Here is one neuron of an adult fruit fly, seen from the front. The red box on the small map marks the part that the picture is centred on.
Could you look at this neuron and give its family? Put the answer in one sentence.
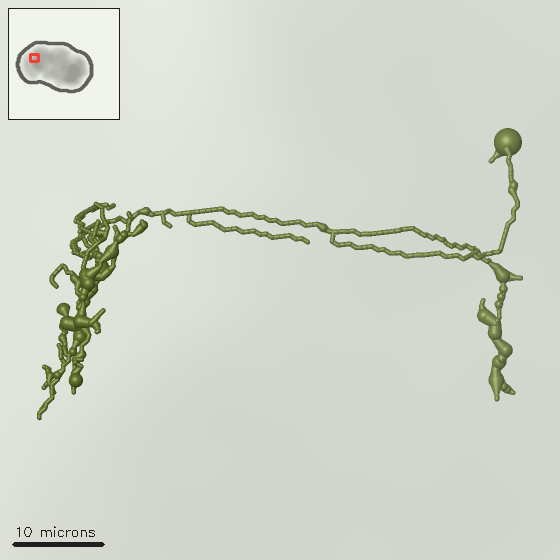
The family is T.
